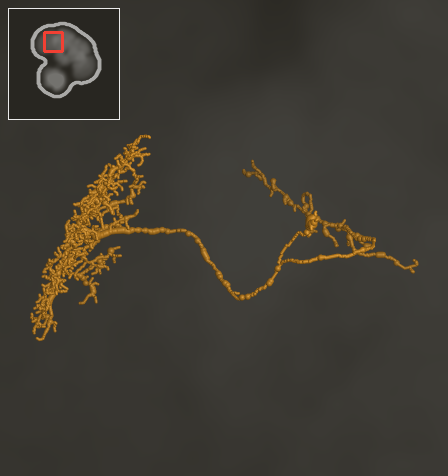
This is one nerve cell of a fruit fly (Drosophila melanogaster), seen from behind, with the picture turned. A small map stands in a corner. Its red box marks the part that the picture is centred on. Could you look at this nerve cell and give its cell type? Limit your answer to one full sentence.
For this nerve cell, the cell type is LC11.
